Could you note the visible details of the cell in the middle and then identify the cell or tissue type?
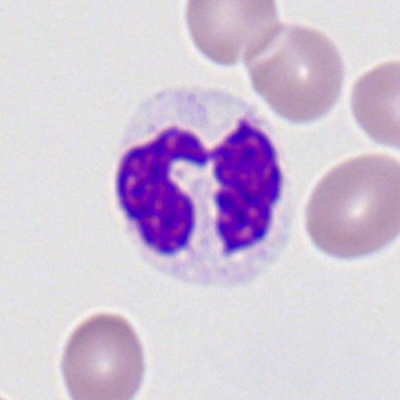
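See how round and smooth the outline is. The nucleus is split into two large lobes, one left and one right, joined near the top by a narrow strand, with a pale cleft running down between them. Around it sits a moderate rim of pale lilac-pink cytoplasm. So that's a segmented neutrophil.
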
